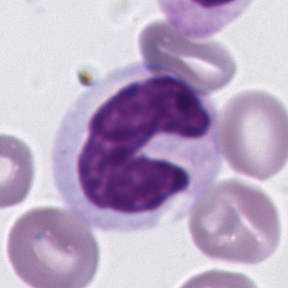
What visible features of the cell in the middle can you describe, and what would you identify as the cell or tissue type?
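The outline of this cell is round and smooth. Its nucleus is bent into a C shape open toward the right, and the chromatin is dense and dark purple. No distinct granules appear in the cytoplasm. This is a band neutrophil.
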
